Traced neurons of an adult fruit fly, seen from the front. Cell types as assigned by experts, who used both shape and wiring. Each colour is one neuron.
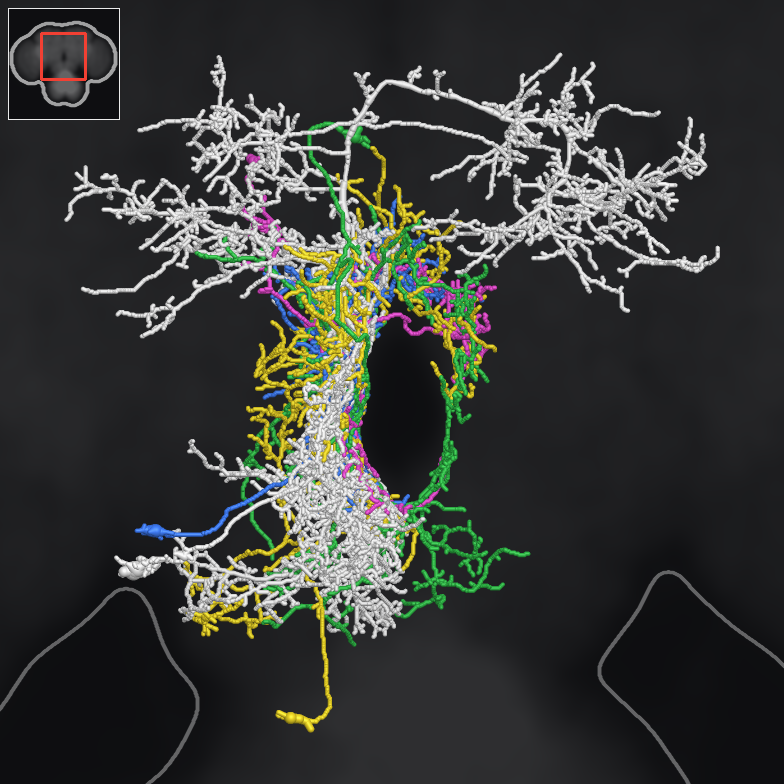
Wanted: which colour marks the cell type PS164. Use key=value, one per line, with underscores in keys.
colour=green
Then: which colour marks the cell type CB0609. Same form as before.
colour=yellow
